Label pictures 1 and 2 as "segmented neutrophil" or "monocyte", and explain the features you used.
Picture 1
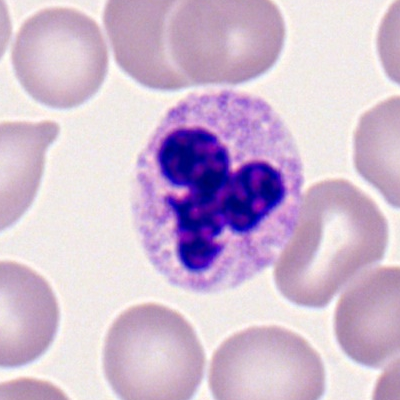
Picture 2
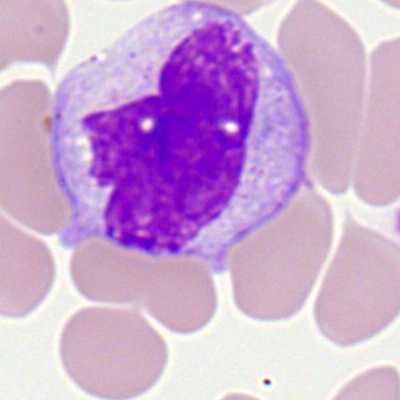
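The segmented neutrophil appears in picture 1, the monocyte in picture 2. In both cells the chromatin is dark purple; in the segmented neutrophil it is coarsely clumped, while in the monocyte it is mottled rather than evenly dense. The monocyte's nucleus has an irregular, folded shape, with a jagged left border.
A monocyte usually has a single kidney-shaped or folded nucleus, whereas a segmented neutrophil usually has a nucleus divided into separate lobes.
No nucleoli are visible in the segmented neutrophil's nucleus. The outlines differ slightly: the segmented neutrophil is round to slightly oval with a smooth edge, and the monocyte is roughly round with a slightly uneven edge. The segmented neutrophil's cytoplasm is abundant and pale pinkish-lilac, whereas the monocyte's is moderate in amount around the nucleus and pale grey-blue.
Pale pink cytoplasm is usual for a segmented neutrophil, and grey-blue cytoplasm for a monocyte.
Both contain fine granules: small lilac ones throughout the segmented neutrophil's cytoplasm, and pink-purple ones scattered through the monocyte's.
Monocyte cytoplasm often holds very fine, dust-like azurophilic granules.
No vacuoles are seen in the segmented neutrophil's cytoplasm.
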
